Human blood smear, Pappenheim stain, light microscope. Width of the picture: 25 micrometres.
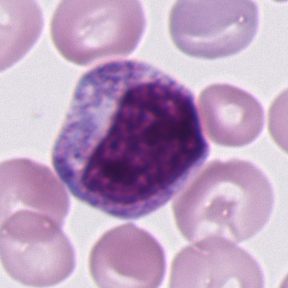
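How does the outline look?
Roundish, with a smooth edge.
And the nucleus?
One unlobed mass sitting off-centre to the right, meeting the cytoplasm along a fairly straight border on its left, with dark purple, coarsely clumped chromatin.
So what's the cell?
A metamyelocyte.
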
